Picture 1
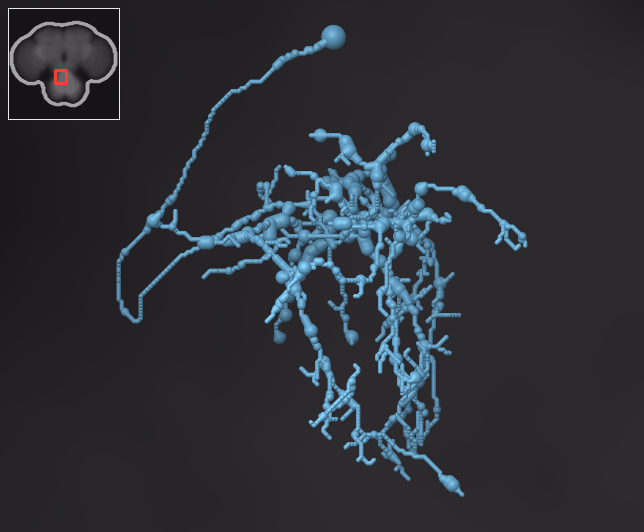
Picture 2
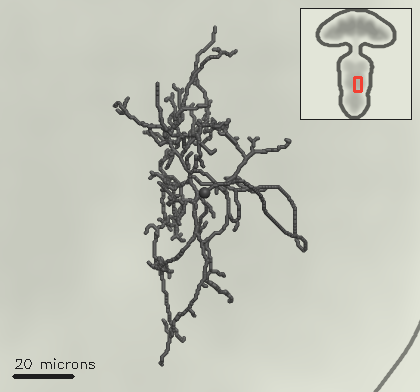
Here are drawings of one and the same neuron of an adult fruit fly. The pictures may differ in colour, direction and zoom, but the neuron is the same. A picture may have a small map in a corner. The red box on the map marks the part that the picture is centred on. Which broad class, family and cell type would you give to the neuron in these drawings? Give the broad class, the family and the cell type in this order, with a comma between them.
nerve-cord intrinsic neuron, hemilineage 11B, IN11B017_a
